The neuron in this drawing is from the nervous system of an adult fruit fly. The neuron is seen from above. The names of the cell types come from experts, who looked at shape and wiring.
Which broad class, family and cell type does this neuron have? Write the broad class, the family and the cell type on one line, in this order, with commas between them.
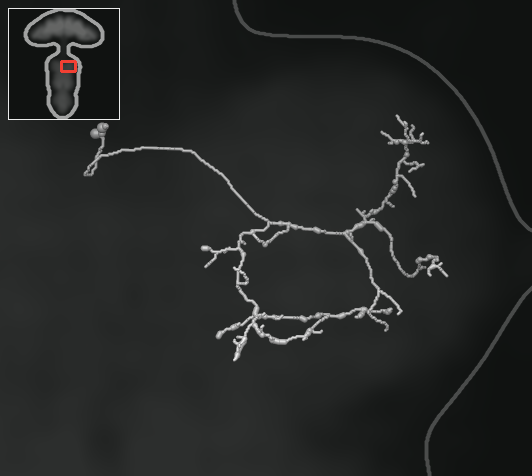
nerve-cord intrinsic neuron, hemilineage 14A, IN14A068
